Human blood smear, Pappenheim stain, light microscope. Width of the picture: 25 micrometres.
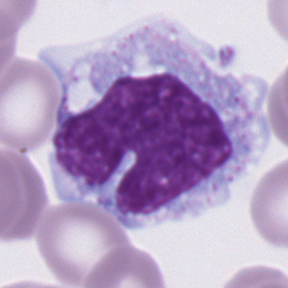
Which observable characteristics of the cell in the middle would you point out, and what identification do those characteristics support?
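The border of this cell is irregular, its edges bulging unevenly instead of forming a smooth round outline. A single narrow cleft enters the nucleus from its lower edge, and no distinct nucleoli are visible. Above the nucleus, the cytoplasm holds small clear vacuoles. The cell is a monocyte.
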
